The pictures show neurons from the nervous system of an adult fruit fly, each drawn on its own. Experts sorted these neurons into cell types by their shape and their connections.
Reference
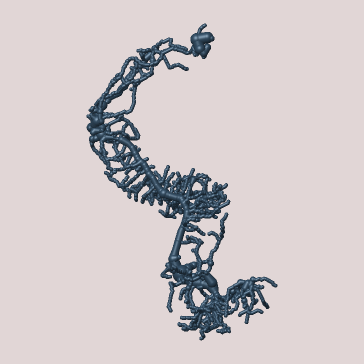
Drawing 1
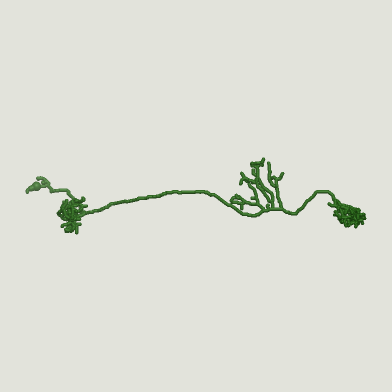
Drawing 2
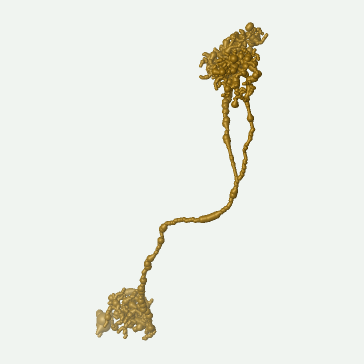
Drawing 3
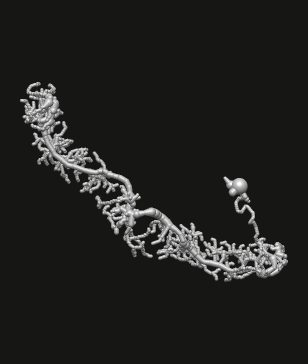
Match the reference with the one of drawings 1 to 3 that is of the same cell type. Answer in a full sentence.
Drawing 3 is of the same cell type.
